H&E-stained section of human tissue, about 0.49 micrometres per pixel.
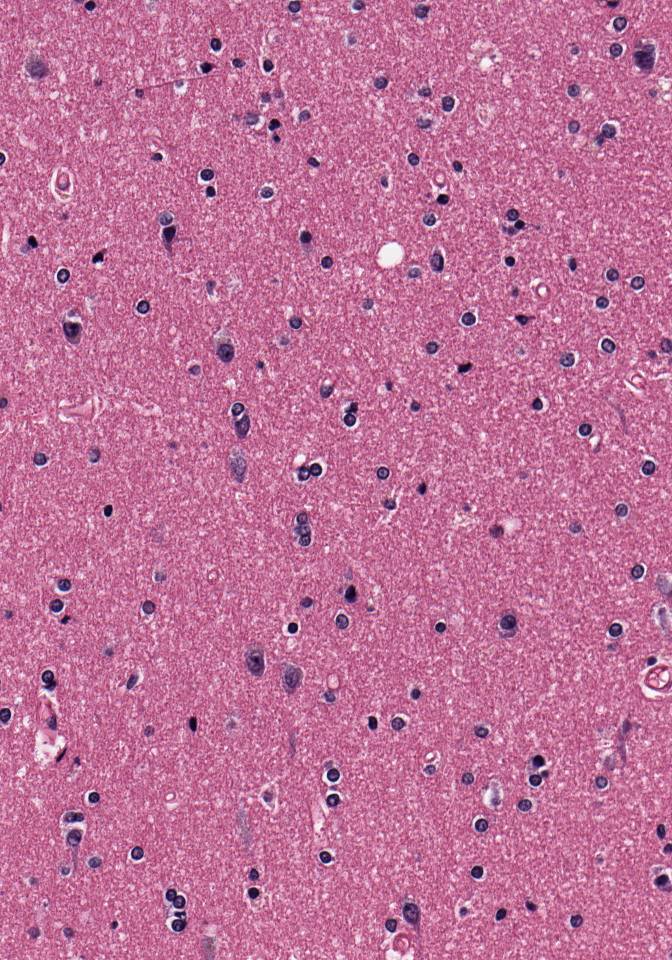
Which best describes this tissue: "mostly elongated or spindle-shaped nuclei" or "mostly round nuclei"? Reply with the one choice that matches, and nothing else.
Mostly round nuclei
